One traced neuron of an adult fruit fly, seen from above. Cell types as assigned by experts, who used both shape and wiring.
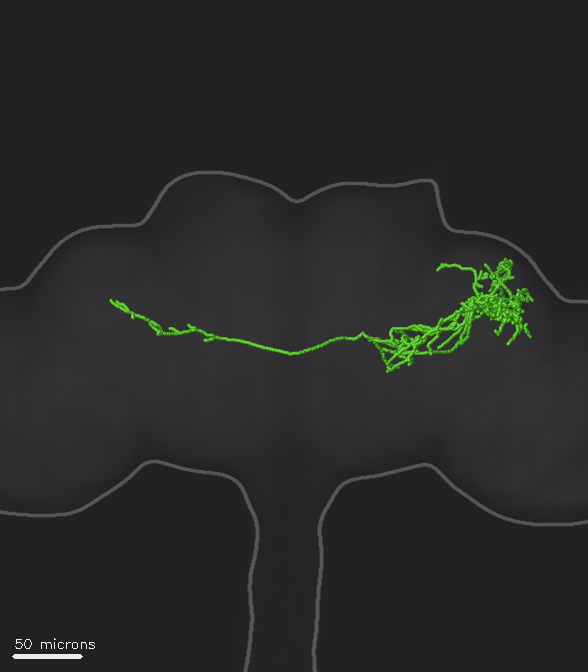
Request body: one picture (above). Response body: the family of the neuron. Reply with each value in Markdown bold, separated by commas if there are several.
**hemilineage VLPd1**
